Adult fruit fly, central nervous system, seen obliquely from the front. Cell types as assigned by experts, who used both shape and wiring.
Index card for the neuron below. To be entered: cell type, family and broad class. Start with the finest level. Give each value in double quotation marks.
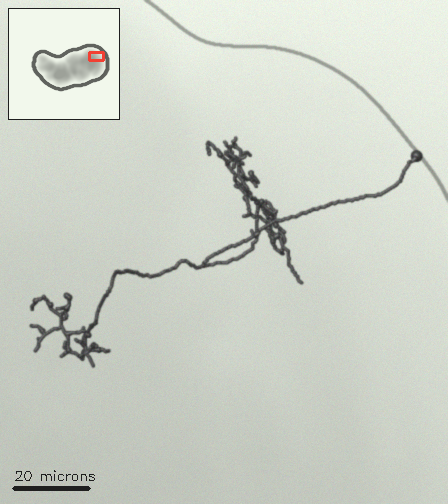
"Tm34", "Tm", "optic-lobe intrinsic neuron"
